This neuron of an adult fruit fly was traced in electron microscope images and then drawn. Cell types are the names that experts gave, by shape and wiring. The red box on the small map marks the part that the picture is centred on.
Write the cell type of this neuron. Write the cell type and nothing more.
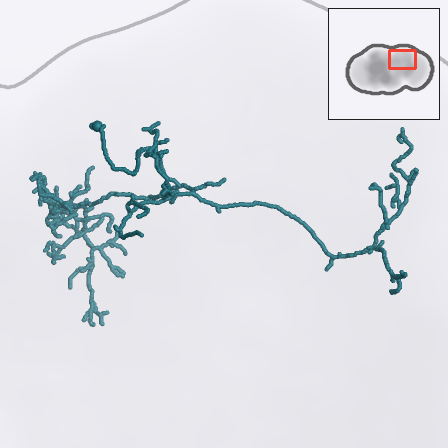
SMP381_b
